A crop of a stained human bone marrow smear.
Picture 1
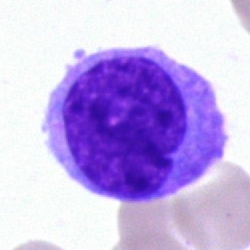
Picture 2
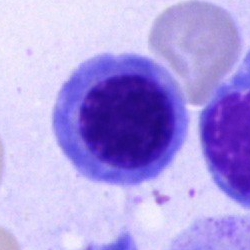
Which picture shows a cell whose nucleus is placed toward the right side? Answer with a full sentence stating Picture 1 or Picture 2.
It is picture 2 in which the nucleus lies toward the right of the cell.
